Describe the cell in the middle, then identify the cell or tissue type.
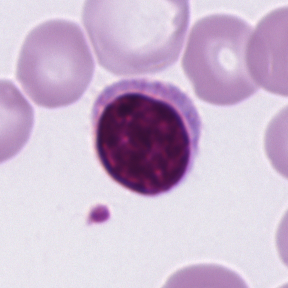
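A check of the nucleus finds it round, with no indentation and no visible nucleoli. Next, the outline: round and smooth. Along the top, the cytoplasm forms its widest band. The cell is a large granular lymphocyte.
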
